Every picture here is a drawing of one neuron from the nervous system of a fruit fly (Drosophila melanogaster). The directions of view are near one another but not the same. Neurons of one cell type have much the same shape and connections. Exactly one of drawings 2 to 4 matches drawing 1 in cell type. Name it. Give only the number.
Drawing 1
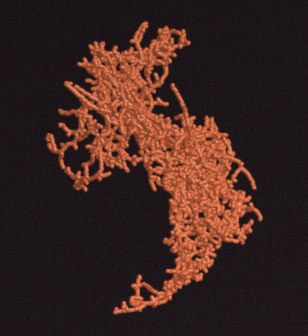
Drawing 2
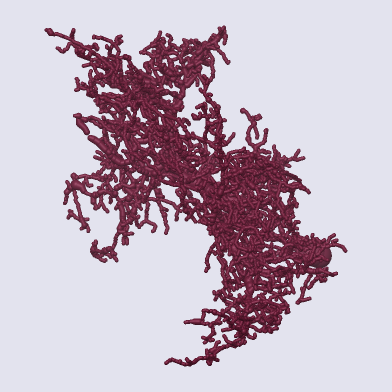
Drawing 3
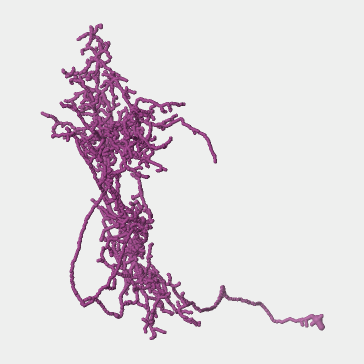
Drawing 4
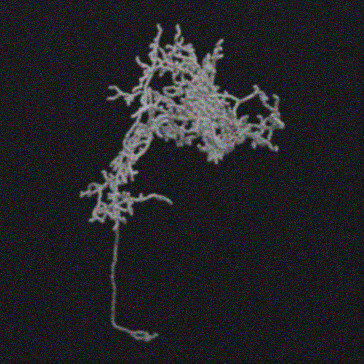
2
